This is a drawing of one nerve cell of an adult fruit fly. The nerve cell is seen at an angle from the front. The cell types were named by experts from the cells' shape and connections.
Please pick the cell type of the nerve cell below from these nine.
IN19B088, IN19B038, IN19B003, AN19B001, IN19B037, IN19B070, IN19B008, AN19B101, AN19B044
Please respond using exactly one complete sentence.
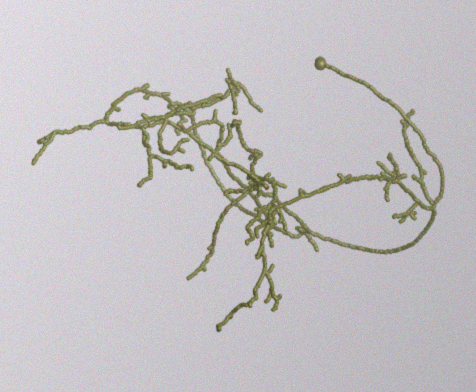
The cell type that fits this nerve cell is IN19B088.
